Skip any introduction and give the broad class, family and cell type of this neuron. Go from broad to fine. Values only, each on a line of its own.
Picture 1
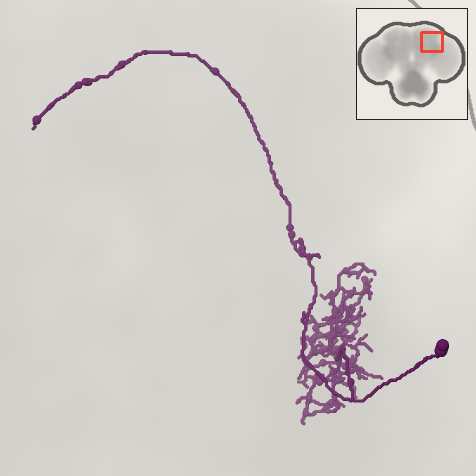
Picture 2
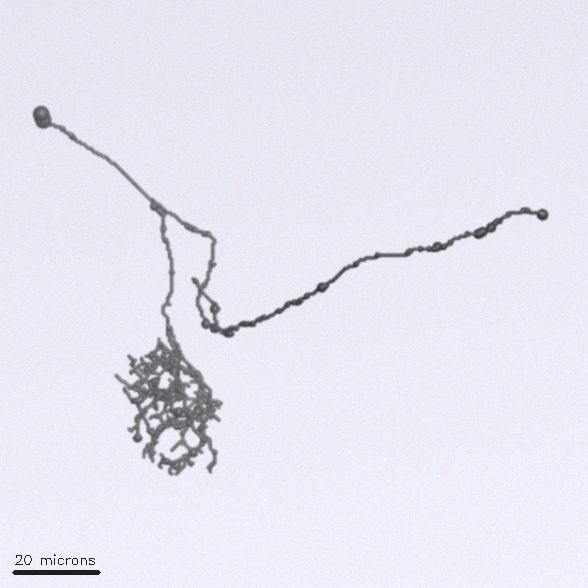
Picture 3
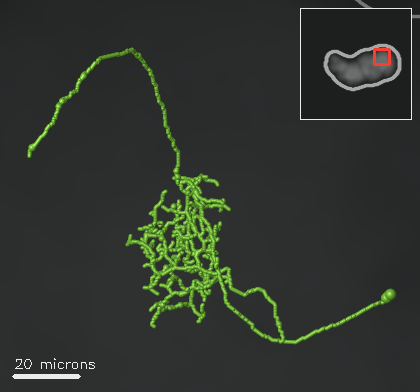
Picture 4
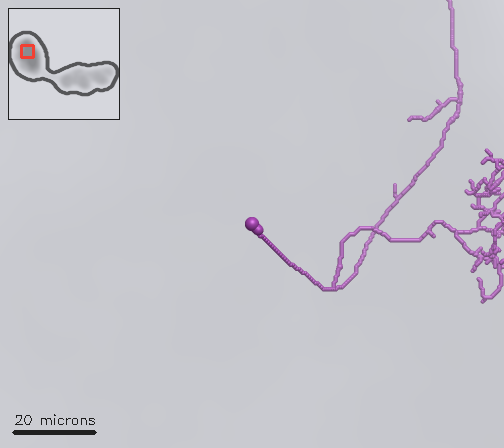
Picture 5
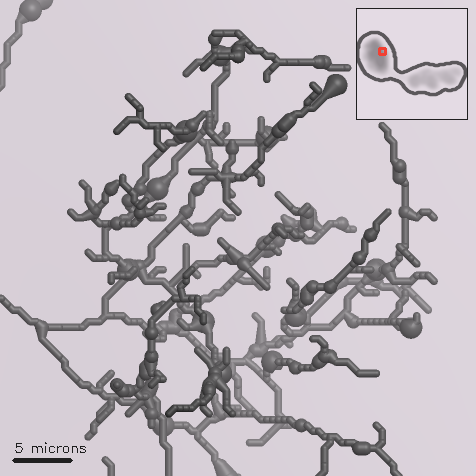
visual projection neuron
LoVP
LoVP6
